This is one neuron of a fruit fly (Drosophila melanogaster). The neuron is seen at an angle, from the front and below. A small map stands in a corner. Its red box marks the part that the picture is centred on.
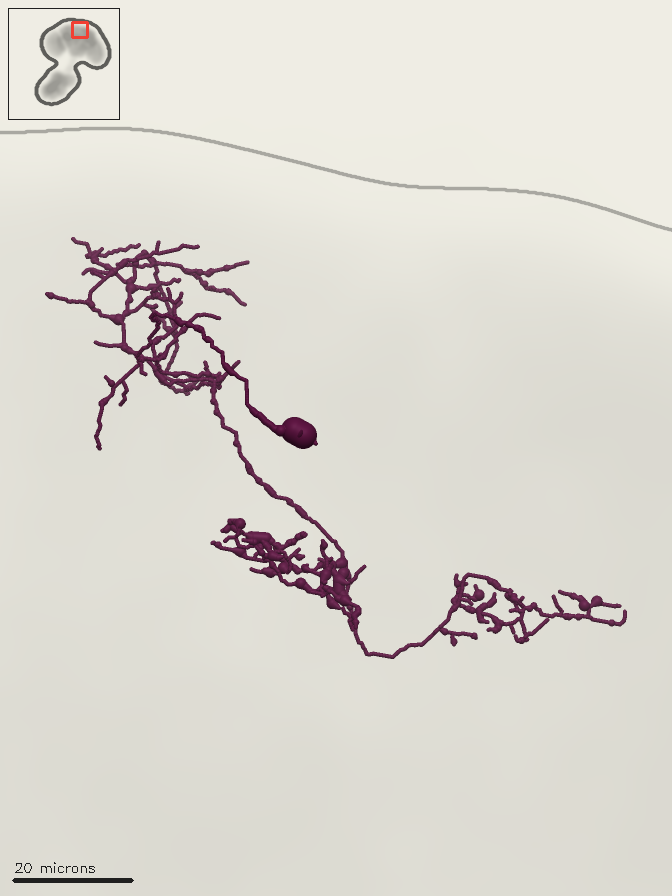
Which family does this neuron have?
class DAN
